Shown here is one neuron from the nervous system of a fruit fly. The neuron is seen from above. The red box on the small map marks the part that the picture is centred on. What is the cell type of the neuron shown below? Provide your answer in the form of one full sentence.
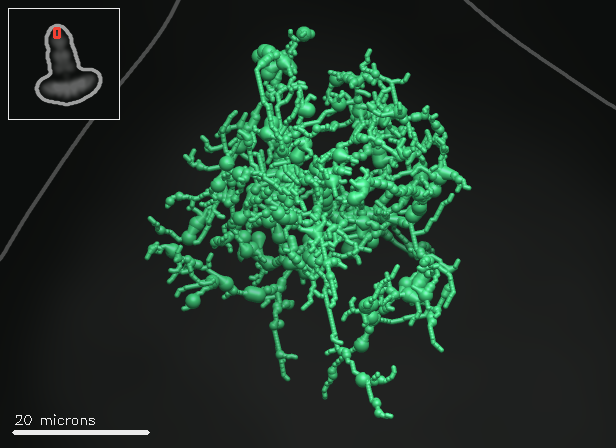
The neuron has INXXX385 as its cell type.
